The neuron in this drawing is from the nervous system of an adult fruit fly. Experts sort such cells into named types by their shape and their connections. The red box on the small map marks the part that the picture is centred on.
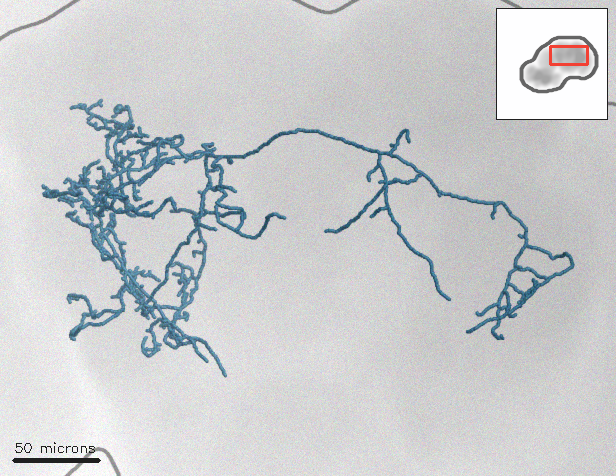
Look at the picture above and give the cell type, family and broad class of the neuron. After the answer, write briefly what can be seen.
Its cell type is AVLP036. The family is hemilineage VLPd1. This is a central-brain intrinsic neuron. The cell body can be seen at the upper left of the picture. From left to right in the picture it spans about 300 microns. The picture shows dozens of branch ends.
